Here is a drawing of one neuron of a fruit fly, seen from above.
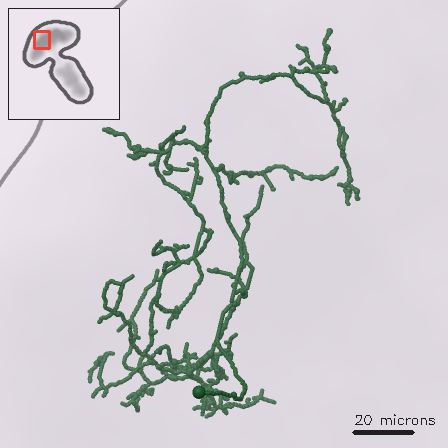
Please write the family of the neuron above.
hemilineage VLPd&p1_posterior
